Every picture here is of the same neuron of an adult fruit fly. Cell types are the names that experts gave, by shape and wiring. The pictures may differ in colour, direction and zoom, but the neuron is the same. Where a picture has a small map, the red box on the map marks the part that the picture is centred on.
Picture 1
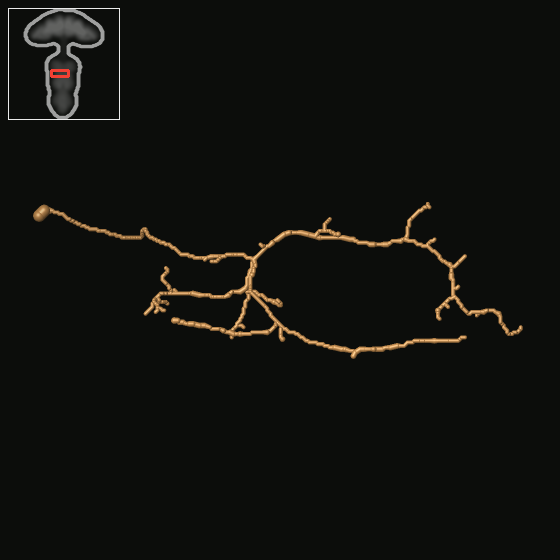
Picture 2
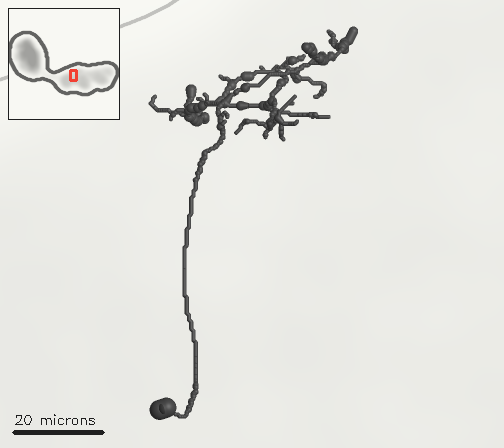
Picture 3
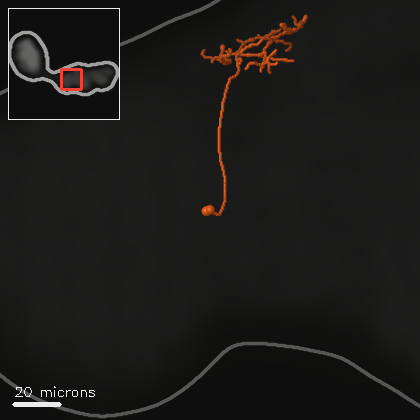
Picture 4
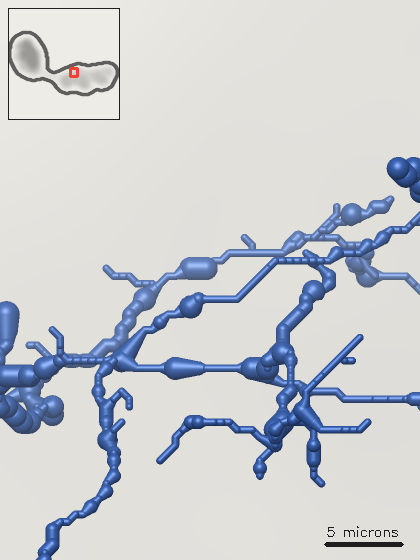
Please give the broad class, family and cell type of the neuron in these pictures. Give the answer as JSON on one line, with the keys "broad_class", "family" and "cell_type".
{"broad_class": "nerve-cord intrinsic neuron", "family": "hemilineage 03B", "cell_type": "IN03B086_b"}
